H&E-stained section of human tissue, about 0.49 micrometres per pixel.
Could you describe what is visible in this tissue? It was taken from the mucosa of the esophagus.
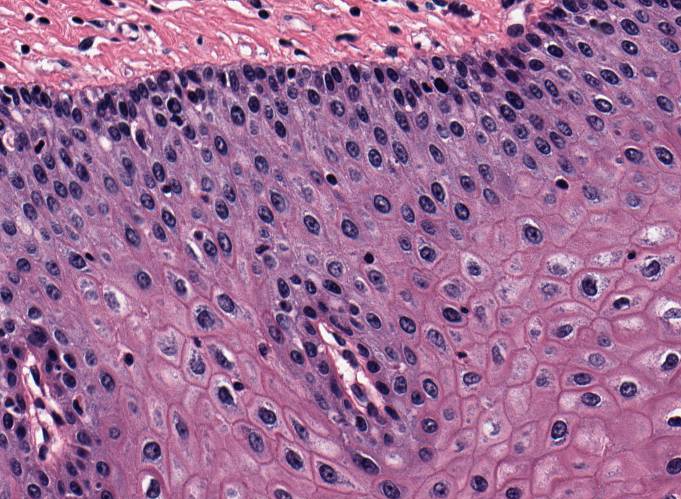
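Start at the top edge: a strip of connective tissue, and beneath it a stratified squamous epithelium filling most of the field. Along that junction the basal cells are crowded, small dark nuclei lined up in a row. Follow the cells away from the top toward the lower right and they become larger, with more abundant pink cytoplasm. There they are polygonal, separated by sharp, distinct borders.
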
